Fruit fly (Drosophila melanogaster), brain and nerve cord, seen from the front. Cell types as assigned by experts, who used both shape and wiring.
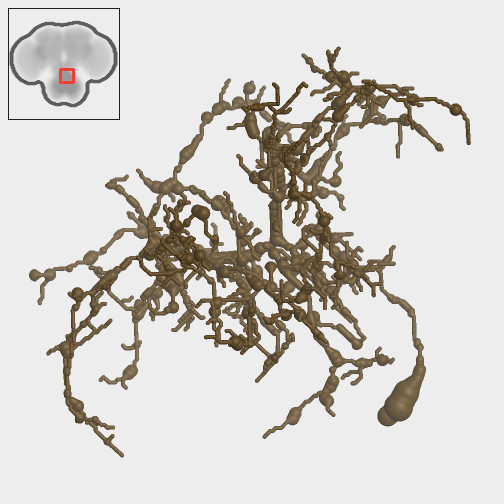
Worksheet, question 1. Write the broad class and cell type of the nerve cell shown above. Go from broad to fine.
nerve-cord intrinsic neuron; INXXX267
